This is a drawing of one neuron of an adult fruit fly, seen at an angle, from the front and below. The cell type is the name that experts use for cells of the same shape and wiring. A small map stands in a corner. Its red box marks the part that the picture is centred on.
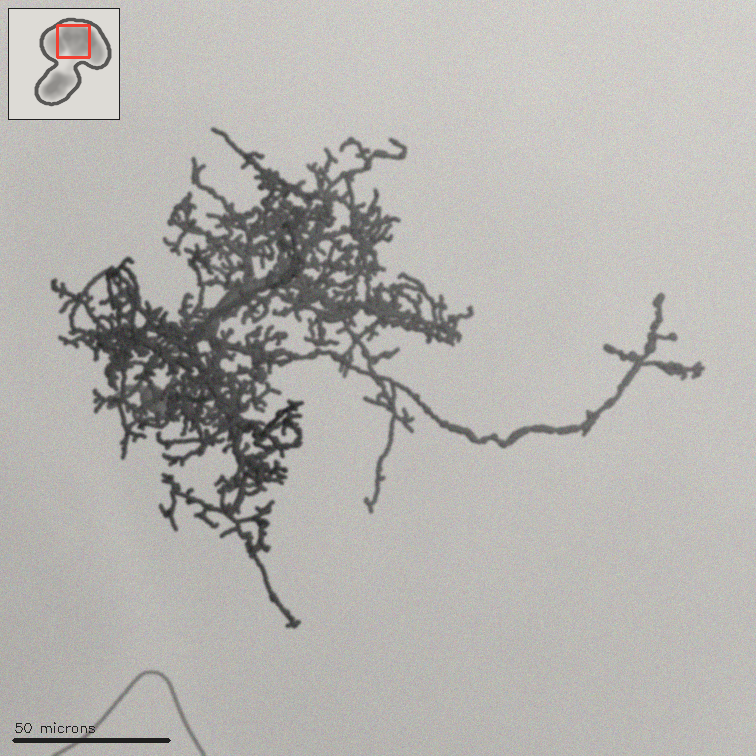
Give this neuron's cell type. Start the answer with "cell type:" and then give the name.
cell type: PVLP122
